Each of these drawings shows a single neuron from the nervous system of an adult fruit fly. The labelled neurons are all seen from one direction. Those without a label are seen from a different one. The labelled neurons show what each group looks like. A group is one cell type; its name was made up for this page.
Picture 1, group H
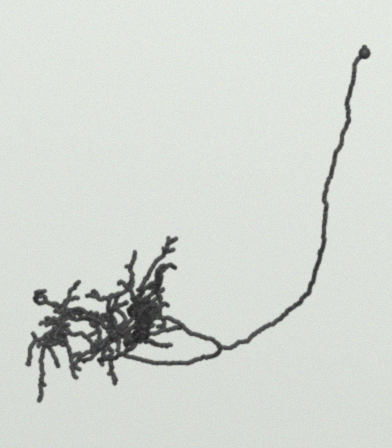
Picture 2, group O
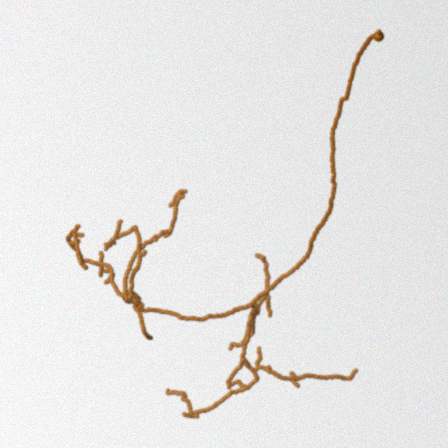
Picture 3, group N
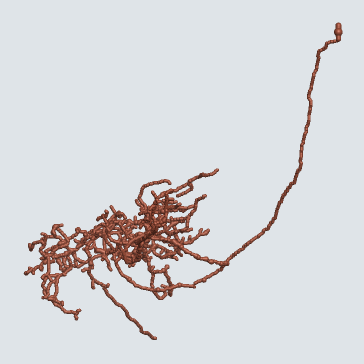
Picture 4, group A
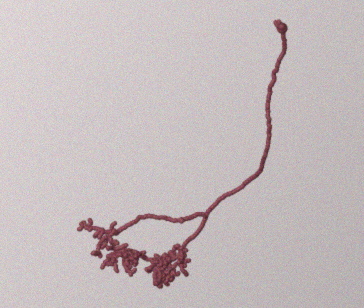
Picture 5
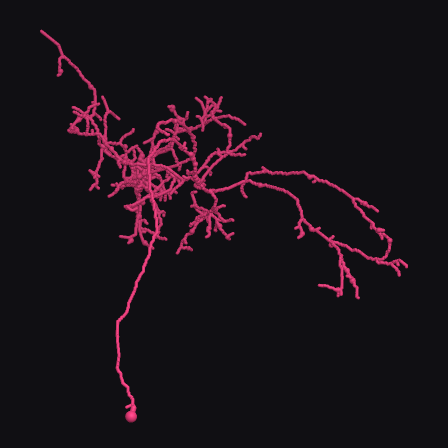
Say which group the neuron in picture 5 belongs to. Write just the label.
group N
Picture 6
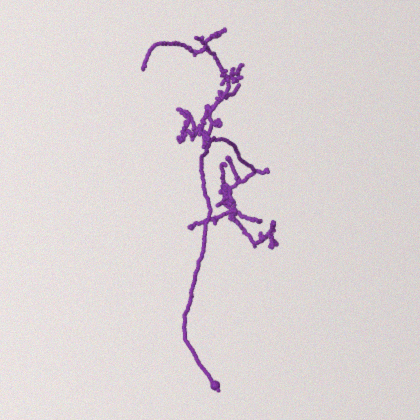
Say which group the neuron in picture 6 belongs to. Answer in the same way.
group O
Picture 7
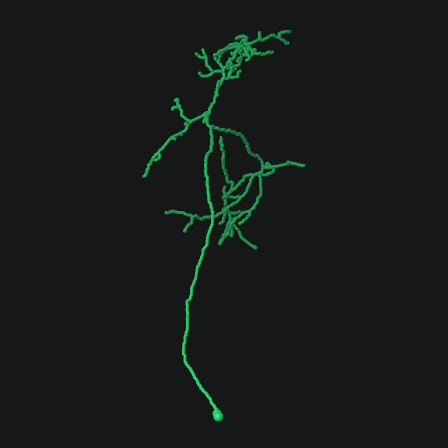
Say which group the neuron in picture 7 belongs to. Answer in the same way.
group O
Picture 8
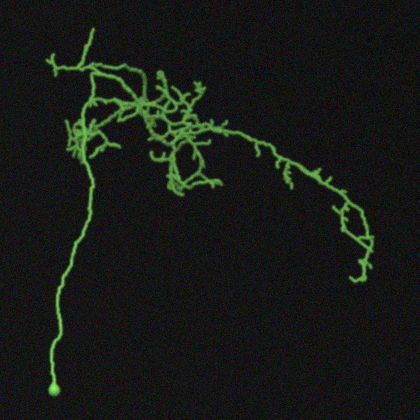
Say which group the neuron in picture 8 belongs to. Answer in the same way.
group H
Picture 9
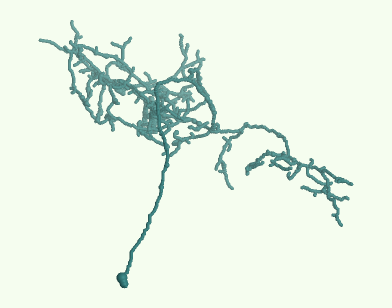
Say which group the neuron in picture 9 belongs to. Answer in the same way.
group N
